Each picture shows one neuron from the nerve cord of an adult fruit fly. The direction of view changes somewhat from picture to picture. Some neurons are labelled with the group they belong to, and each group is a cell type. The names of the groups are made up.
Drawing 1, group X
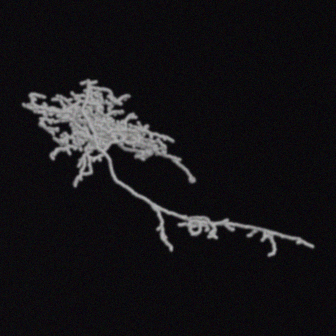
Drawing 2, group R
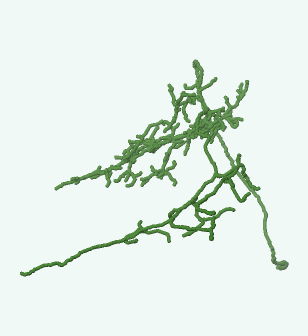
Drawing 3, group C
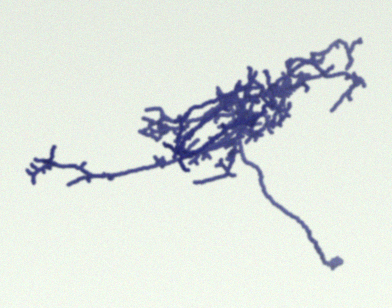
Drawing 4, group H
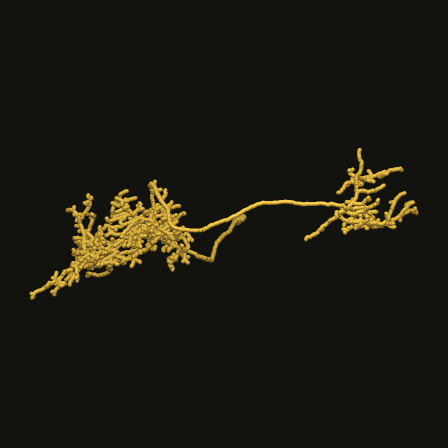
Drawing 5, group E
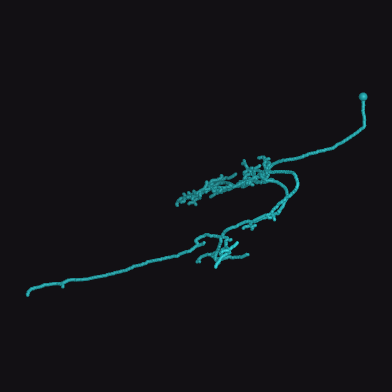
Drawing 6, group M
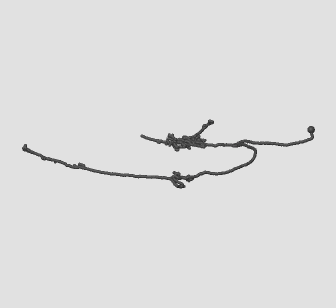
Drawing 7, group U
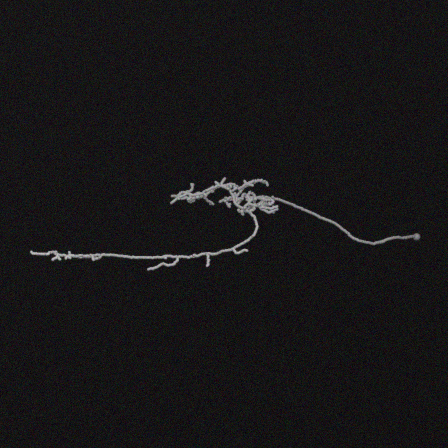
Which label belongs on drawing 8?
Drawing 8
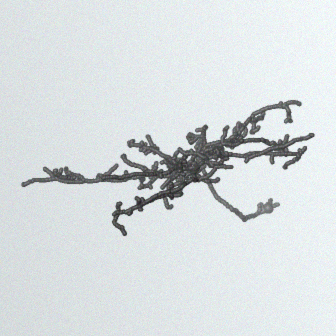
group C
